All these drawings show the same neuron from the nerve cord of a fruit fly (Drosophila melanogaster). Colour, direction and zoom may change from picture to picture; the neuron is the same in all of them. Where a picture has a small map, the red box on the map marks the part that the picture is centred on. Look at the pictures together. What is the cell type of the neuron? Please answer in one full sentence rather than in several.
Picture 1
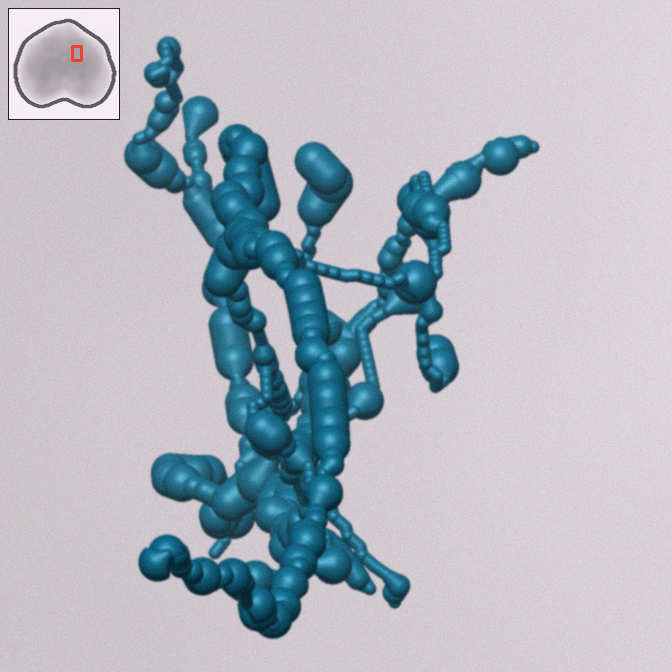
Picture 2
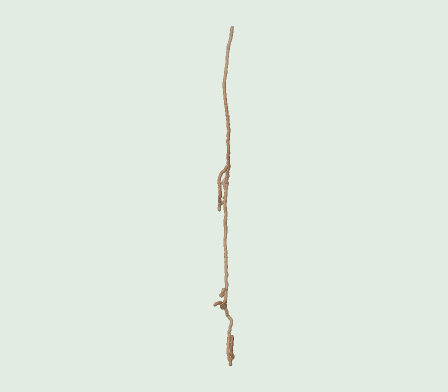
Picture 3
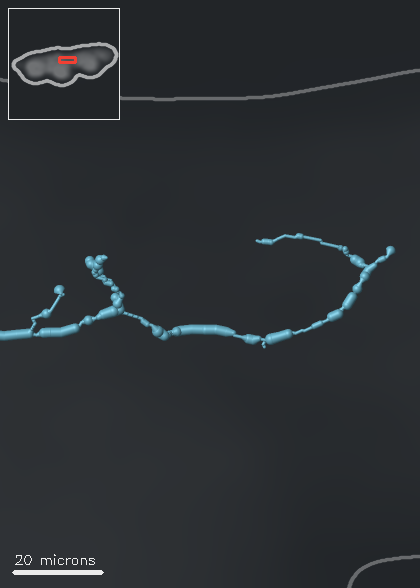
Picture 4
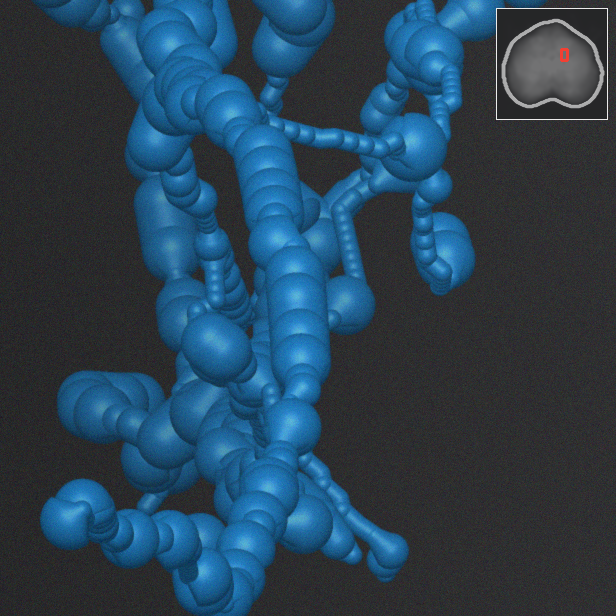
Under the cell type DNpe004 falls this neuron.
